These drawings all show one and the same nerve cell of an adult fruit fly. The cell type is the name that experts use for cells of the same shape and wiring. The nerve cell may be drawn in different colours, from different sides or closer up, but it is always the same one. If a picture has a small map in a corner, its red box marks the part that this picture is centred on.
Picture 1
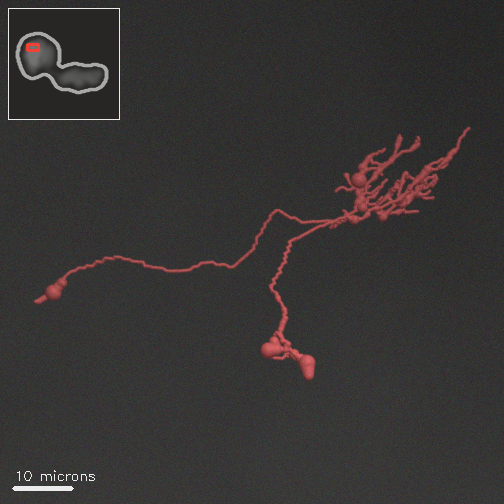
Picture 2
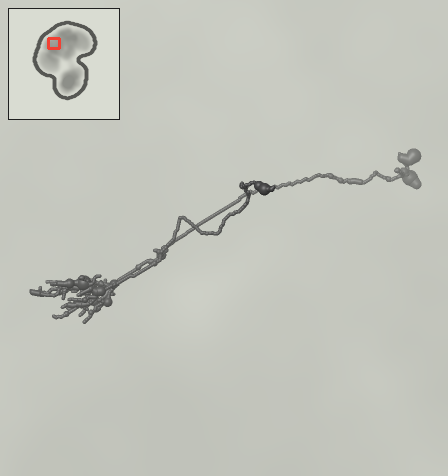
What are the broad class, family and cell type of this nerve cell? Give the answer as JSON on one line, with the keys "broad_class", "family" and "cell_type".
{"broad_class": "central-brain intrinsic neuron", "family": "hemilineage AOTUv4_dorsal", "cell_type": "TuBu04"}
